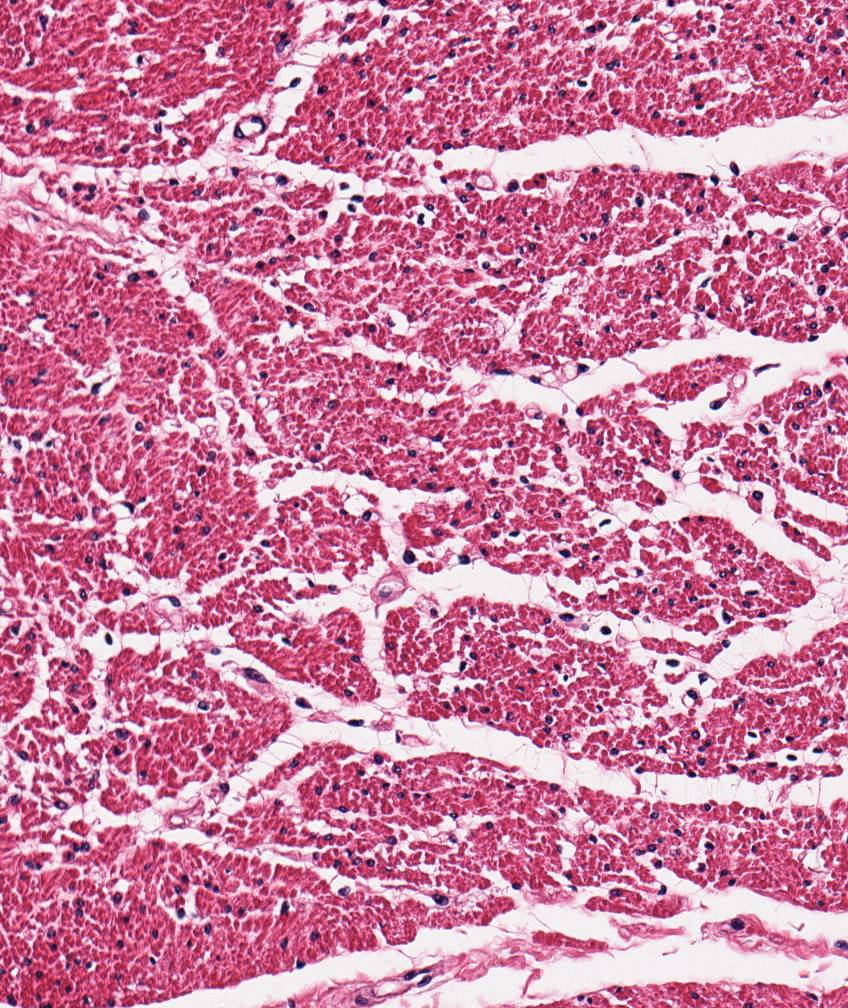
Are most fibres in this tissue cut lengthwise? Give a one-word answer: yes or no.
No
